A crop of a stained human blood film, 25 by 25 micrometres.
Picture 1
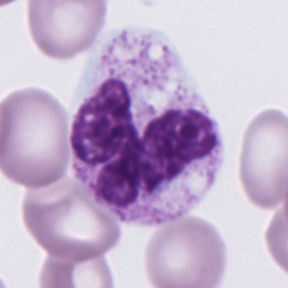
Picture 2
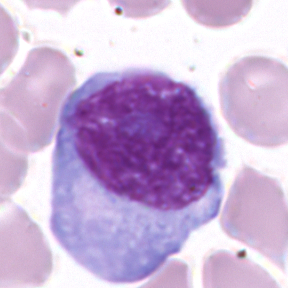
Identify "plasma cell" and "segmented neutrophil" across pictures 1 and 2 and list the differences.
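It's picture 1 that shows the segmented neutrophil, and picture 2 the plasma cell. The neutrophil's cytoplasm has many fine pink-violet granules scattered throughout, whereas the plasma cell's has no distinct coarse granules. The neutrophil also carries several clear vacuoles, mostly above and to the right of its nucleus, and its outline is a smooth oval, taller than it is wide. In the plasma cell, the nucleus sits in the upper part of the cell, leaving most of the cytoplasm below it.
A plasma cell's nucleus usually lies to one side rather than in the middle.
Red cells lie close to the neutrophil on the left, the right and below. The plasma cell is ringed by red cells, with no other nucleated cell in view.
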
